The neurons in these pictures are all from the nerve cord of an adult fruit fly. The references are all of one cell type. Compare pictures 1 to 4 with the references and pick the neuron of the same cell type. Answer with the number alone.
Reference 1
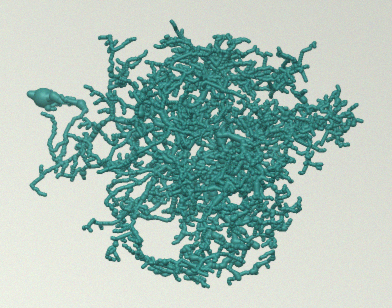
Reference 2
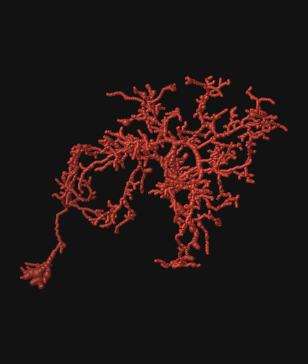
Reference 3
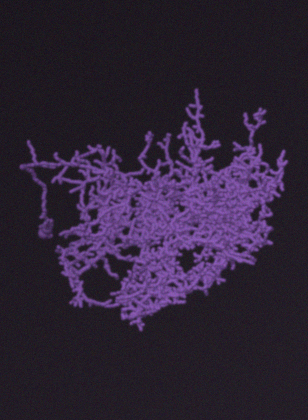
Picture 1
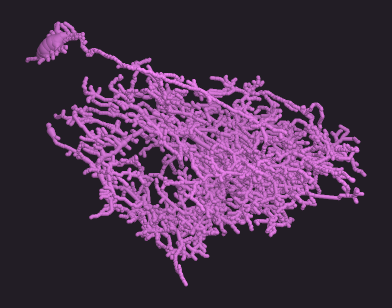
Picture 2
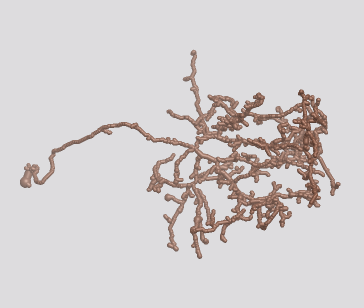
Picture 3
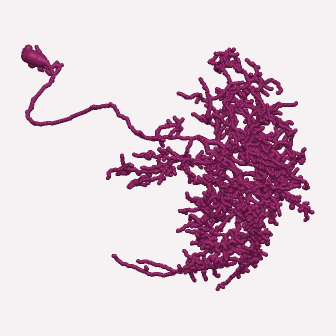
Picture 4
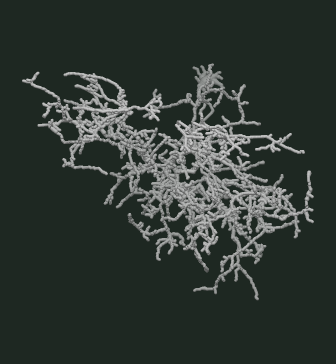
1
